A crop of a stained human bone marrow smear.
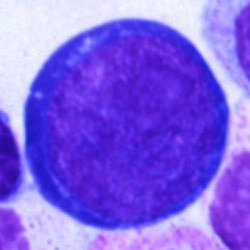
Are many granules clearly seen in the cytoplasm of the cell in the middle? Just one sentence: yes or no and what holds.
No, there are no visible granules in its cytoplasm.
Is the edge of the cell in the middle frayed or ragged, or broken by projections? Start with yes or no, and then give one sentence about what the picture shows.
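No. The cell surface has no projections or blebs.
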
